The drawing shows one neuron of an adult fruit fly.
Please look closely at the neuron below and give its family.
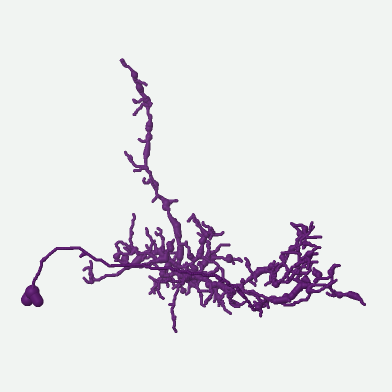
hemilineage 09A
